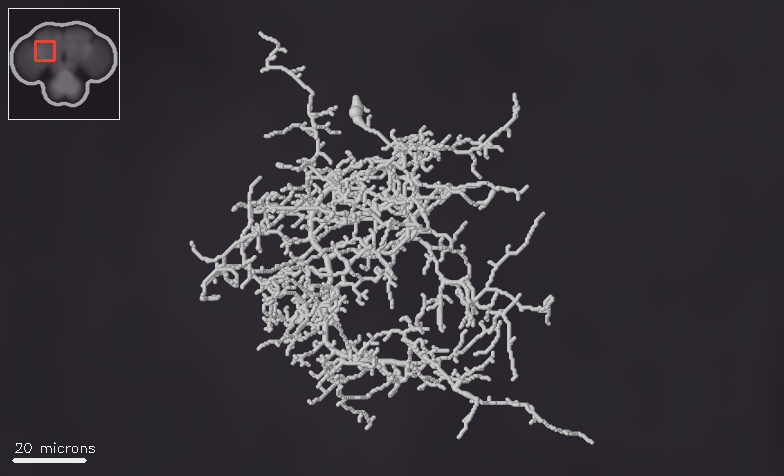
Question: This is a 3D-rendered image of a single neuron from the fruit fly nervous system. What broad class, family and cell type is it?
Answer: central-brain intrinsic neuron; hemilineage VLPp&l1_anterior; PVLP094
